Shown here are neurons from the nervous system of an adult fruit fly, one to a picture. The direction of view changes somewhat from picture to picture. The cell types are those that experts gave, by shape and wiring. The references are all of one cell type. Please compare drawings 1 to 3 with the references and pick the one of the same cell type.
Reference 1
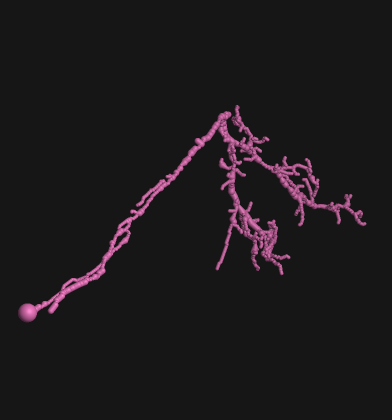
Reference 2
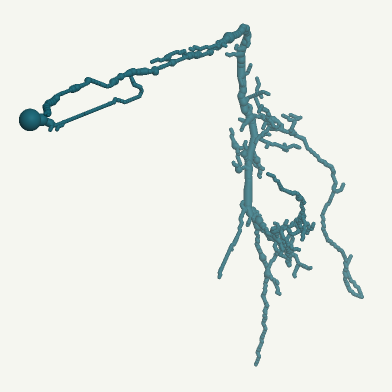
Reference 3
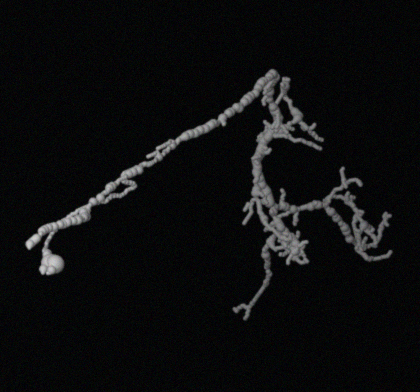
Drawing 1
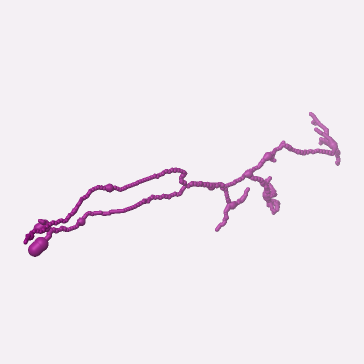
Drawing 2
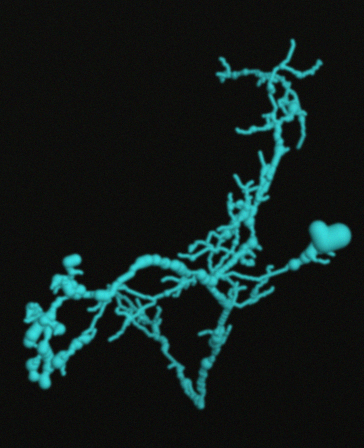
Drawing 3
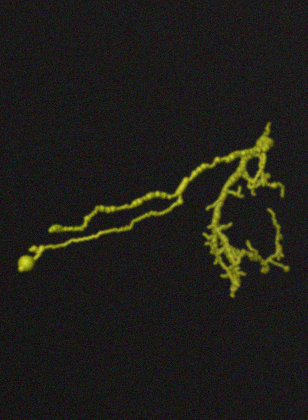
3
